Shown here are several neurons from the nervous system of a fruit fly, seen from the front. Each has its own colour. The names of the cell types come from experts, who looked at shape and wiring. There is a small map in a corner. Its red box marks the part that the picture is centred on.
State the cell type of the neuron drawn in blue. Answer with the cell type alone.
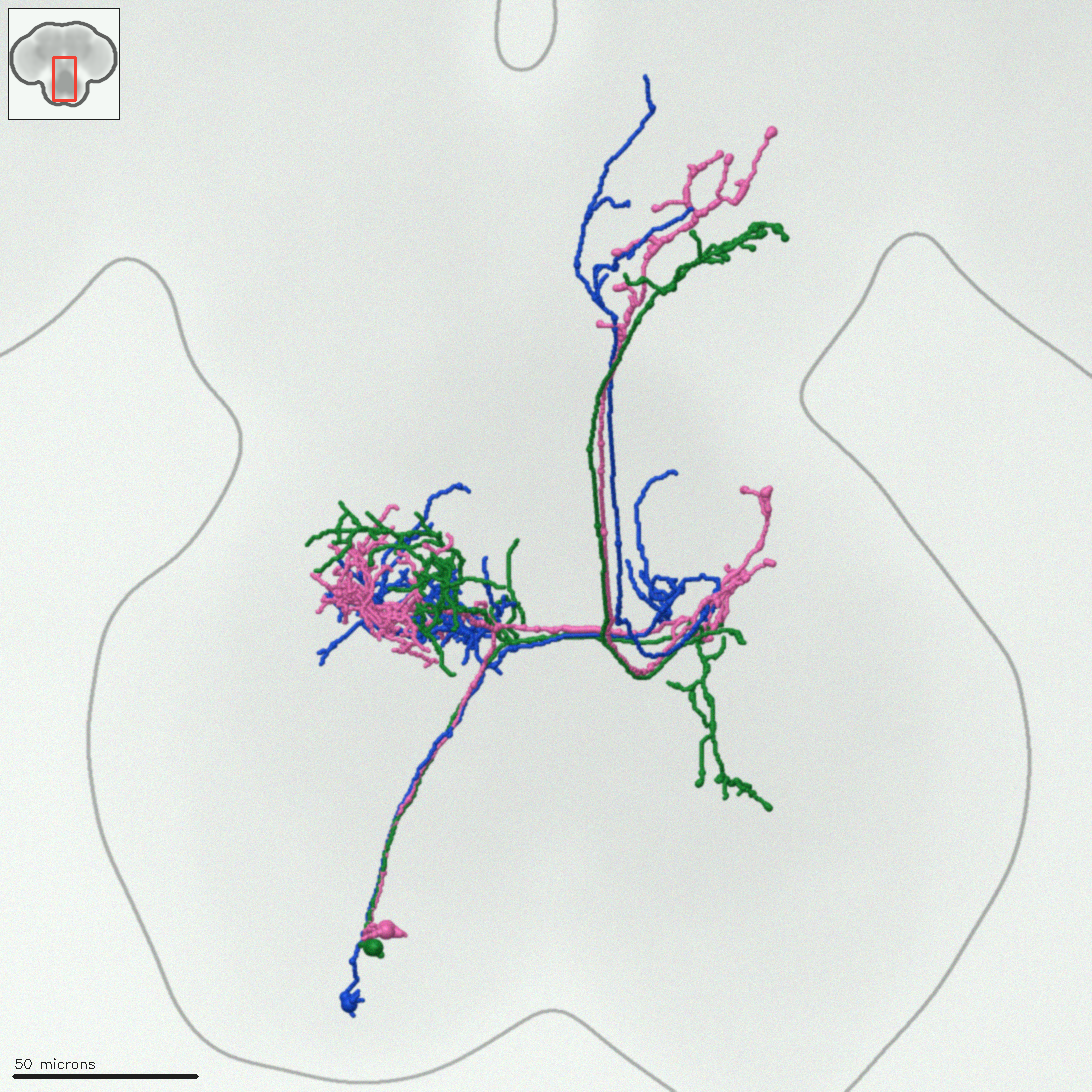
AN07B060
